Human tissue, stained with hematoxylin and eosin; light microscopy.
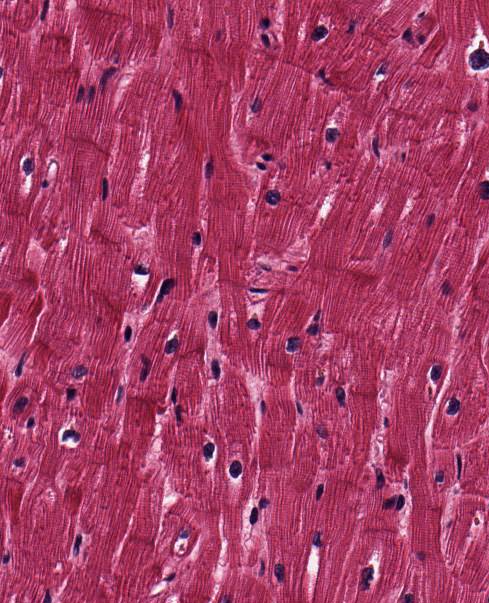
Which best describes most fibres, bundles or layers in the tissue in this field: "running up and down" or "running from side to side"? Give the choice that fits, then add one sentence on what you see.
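Running up and down. Muscle fibres fill the whole field and run roughly from top to bottom.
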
